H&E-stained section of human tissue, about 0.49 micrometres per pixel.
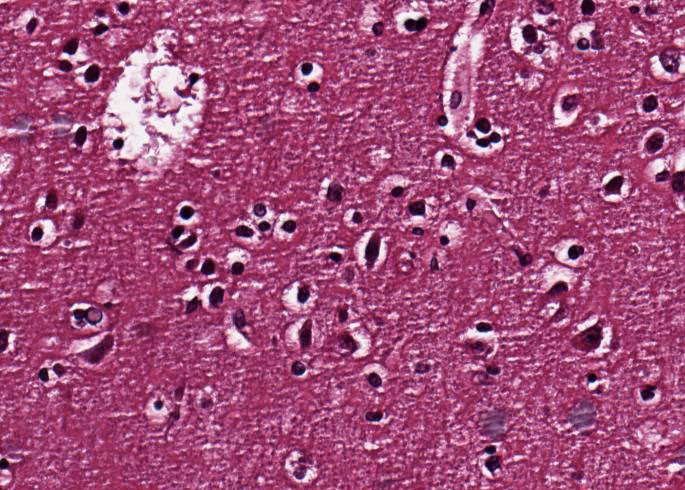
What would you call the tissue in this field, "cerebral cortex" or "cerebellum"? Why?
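This is cerebral cortex. A continuous, finely fibrillary pink matrix fills the field, with cells scattered singly through it. Most cells have small, round, dark-staining nuclei and little visible cytoplasm. Near the centre lie a few larger cells with angular, triangular outlines and pink cytoplasm. In the upper right, a thin-walled vessel with elongated nuclei in its wall runs vertically.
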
